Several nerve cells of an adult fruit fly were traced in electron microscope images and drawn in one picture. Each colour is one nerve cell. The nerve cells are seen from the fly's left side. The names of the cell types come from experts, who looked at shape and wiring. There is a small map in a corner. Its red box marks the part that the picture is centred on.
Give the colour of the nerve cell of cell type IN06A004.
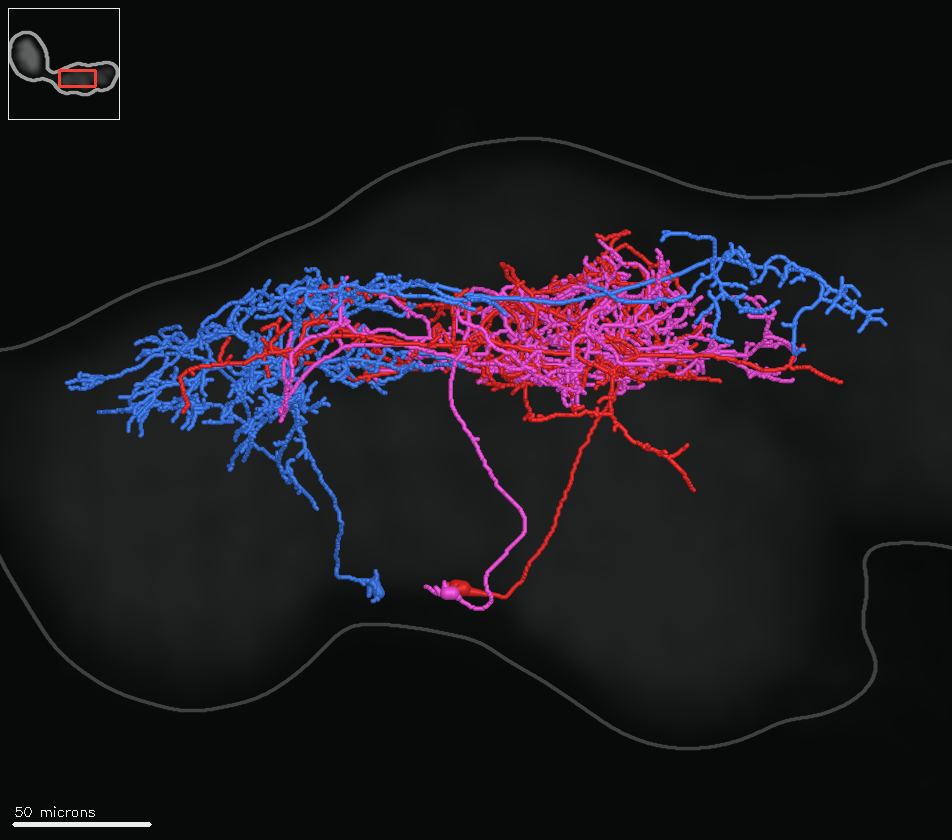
blue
